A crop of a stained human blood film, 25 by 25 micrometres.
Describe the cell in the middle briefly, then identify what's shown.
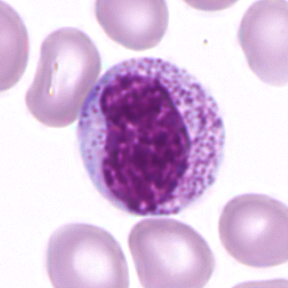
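Taking each point in turn: the outline is round and smooth. Next, the nucleus lies off-centre, toward the left side of the cell, and its chromatin is coarsely clumped. Last, small purple granules are scattered through the cytoplasm. The cell is a metamyelocyte.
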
